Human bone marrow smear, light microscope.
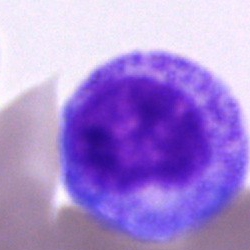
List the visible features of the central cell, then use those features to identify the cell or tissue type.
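Look first at the nucleus: it is large and fills most of the cell. Its chromatin is dark purple and patchy, with darker clumps. The cytoplasm is stained blue, with a pale zone just below the nucleus. We call this cell a promyelocyte.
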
